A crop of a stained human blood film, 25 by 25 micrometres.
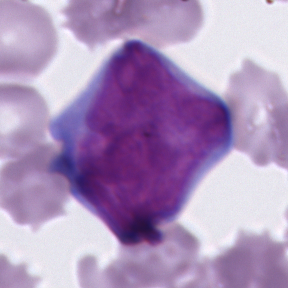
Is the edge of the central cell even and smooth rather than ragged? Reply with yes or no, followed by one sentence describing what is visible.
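No. A small dark-purple tuft projects from the lower tip of the cell.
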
